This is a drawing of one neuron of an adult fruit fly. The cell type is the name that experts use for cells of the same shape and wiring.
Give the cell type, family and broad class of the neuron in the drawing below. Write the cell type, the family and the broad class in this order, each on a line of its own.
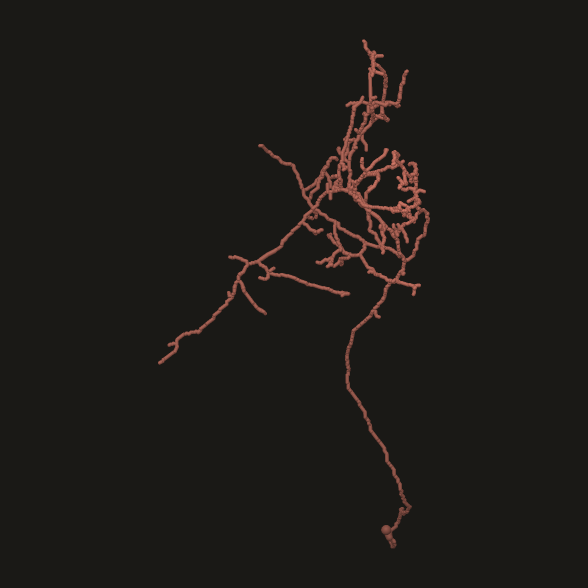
CB3739
hemilineage MX3
central-brain intrinsic neuron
